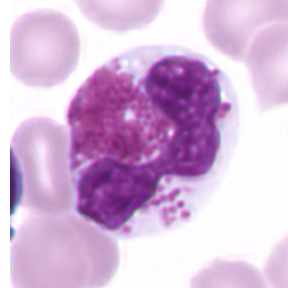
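Eosinophil, the central cell in a stained smear of peripheral blood. Its outline is roughly round. The nuclear lobes lie along the right side and the lower left, and no nucleoli are visible. Granules are massed in the upper left part of the cell.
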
